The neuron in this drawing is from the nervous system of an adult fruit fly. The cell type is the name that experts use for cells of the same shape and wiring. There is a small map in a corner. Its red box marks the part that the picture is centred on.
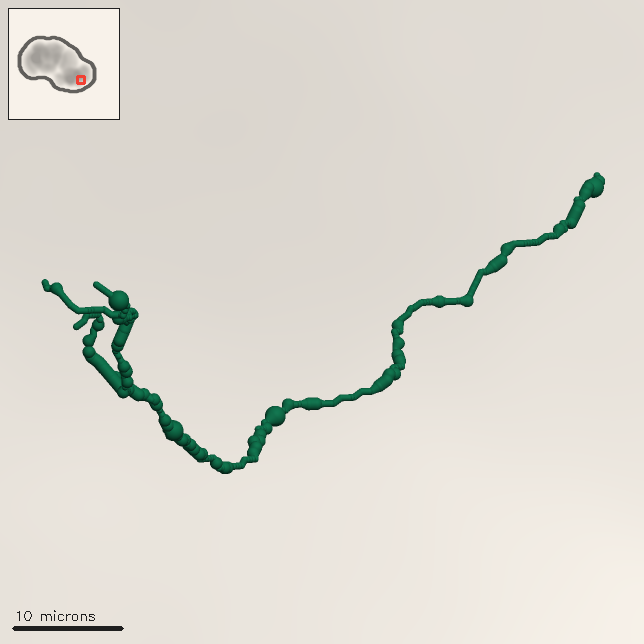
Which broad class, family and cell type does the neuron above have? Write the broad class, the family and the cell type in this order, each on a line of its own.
sensory neuron entering the nerve cord
class mechanosensory tactile
SNta20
